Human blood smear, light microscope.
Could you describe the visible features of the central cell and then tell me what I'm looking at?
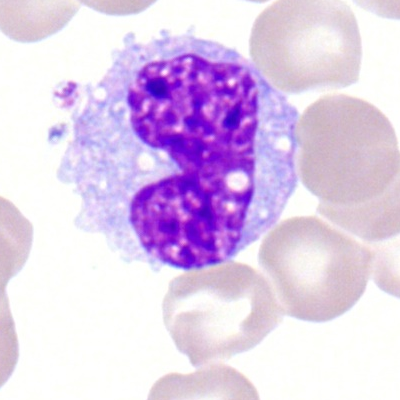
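A deep notch cuts into the nucleus from its left side. The chromatin is patchy, with darker clumps separated by paler gaps. The cytoplasm is pale grey-blue, with several small clear vacuoles scattered through it. The cell is a monocyte.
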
